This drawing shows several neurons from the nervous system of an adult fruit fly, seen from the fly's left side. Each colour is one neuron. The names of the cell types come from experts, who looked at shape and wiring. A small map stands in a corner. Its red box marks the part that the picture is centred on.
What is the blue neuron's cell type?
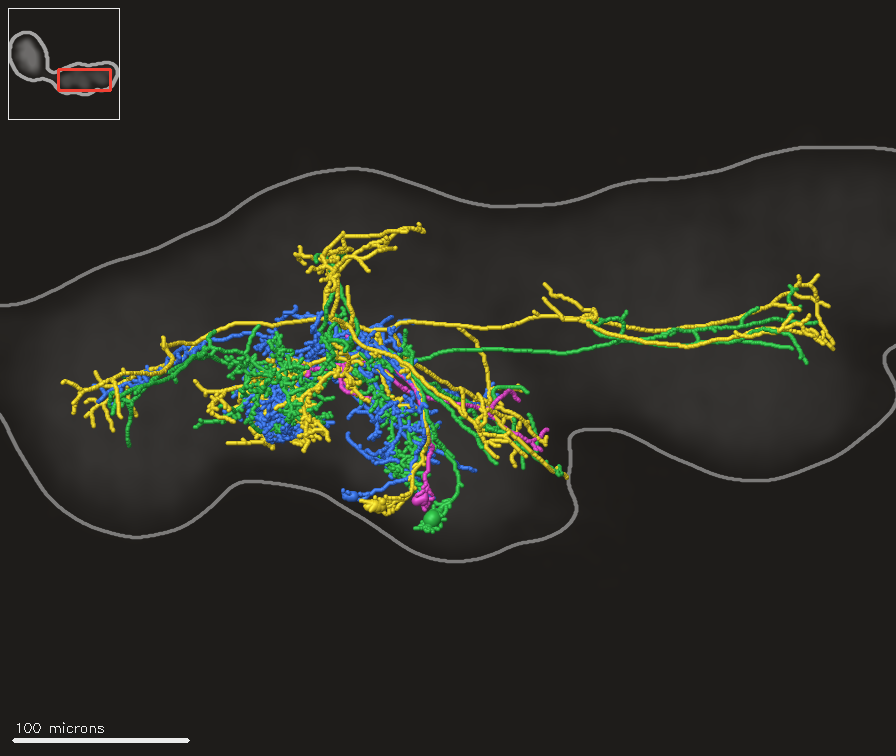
IN06B032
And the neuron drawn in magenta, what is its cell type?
IN06B065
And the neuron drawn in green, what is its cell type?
IN06B028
